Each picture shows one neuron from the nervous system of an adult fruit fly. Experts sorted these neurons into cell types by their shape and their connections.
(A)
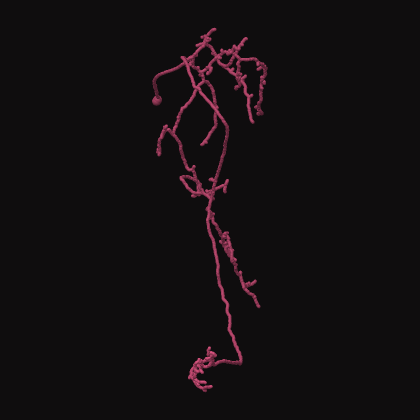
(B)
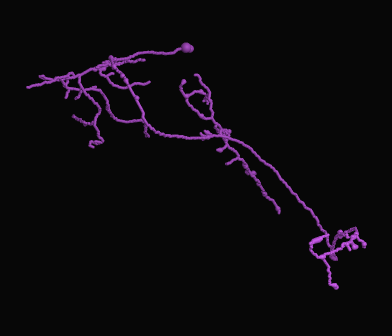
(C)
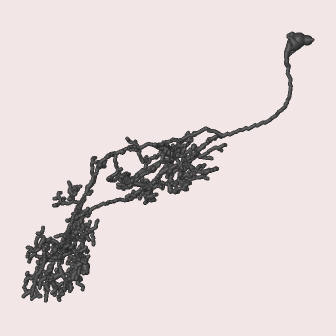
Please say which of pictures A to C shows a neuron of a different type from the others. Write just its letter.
C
